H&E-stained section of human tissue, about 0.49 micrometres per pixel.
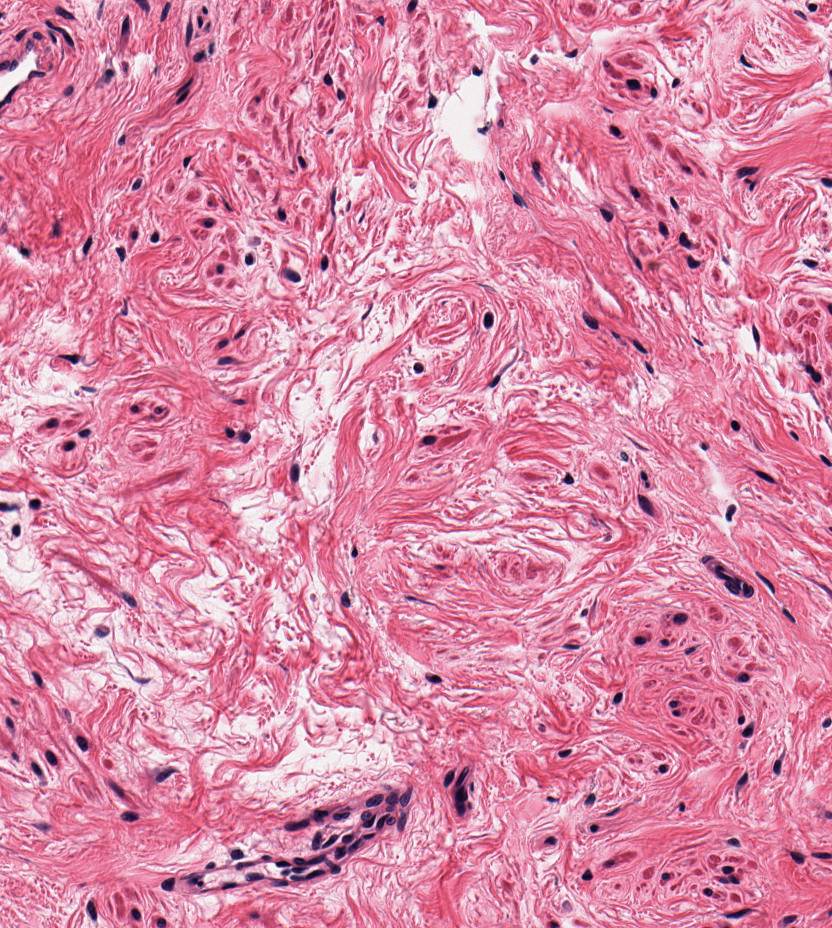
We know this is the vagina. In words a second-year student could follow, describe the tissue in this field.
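It's all pink, wavy collagen fibres here, running in many directions and curling into swirls. Dark spindle-shaped nuclei sit among them, singly and sparsely. Left of centre the fibres loosen, with pale spaces between them; elsewhere they're more compact. Down at the bottom left you'll also catch a narrow oblique band of closely crowded, dark, elongated nuclei.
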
